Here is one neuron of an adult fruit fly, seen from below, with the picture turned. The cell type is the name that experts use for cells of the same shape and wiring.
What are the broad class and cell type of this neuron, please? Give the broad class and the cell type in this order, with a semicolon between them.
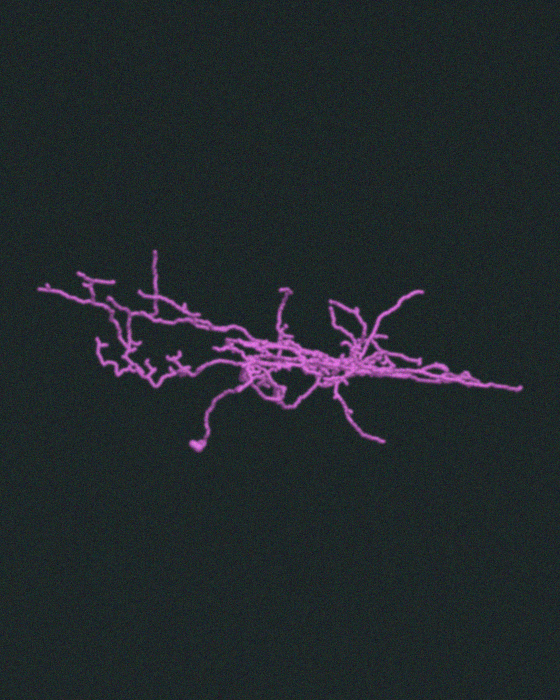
nerve-cord intrinsic neuron; INXXX245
